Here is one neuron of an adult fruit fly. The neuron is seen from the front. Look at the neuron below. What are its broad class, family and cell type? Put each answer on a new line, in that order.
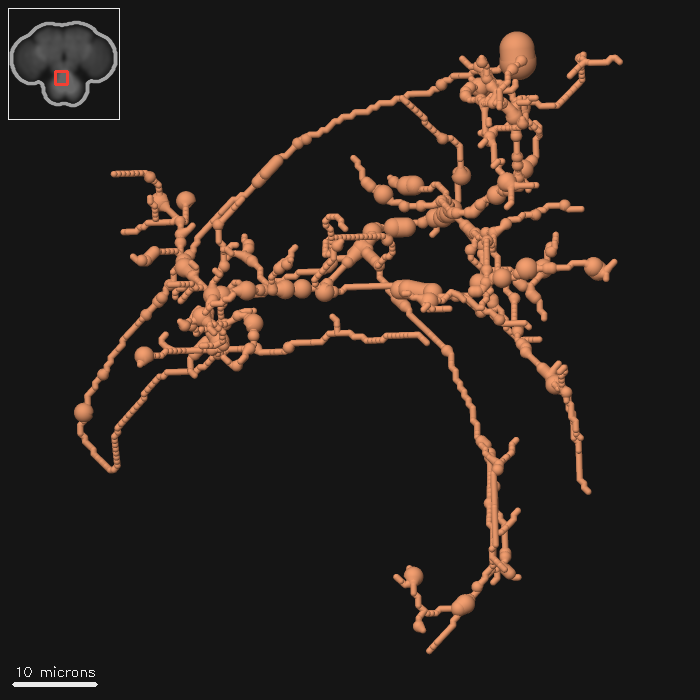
nerve-cord intrinsic neuron
hemilineage 11B
IN11B025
